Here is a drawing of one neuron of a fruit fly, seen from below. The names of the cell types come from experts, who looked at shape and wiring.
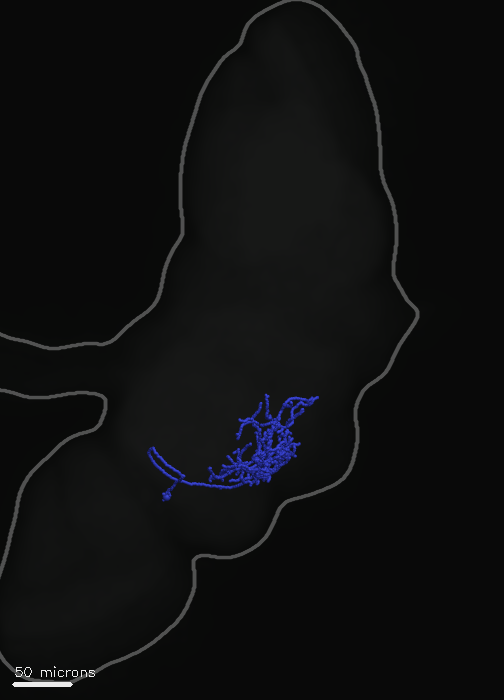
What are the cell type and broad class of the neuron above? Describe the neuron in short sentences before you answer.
It lies in the brain. By the scale bar it is about 150 microns wide in this view. Its cell type is GNG259. It is a central-brain intrinsic neuron.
